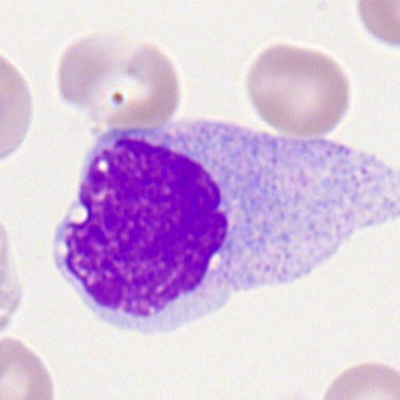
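Monocyte in the middle of this stained human blood smear. Its pale grey-blue cytoplasm is abundant, covering more area than the nucleus, and I can make out fine pinkish-purple granules scattered through it. Along the edge of the nucleus lie a few small clear spots.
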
